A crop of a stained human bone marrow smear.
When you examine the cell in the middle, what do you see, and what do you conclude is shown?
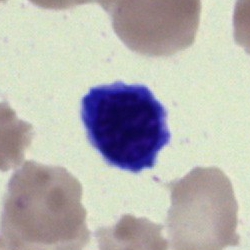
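Start with the edge of this cell: it is slightly irregular and angular, not smoothly round. Now see how the nucleus fills almost the whole cell, leaving a very thin rim of cytoplasm at most. Its chromatin is dense, dark blue-violet and coarsely clumped. And notice that there are no vacuoles anywhere in the cell. What we have here is a lymphocyte.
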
